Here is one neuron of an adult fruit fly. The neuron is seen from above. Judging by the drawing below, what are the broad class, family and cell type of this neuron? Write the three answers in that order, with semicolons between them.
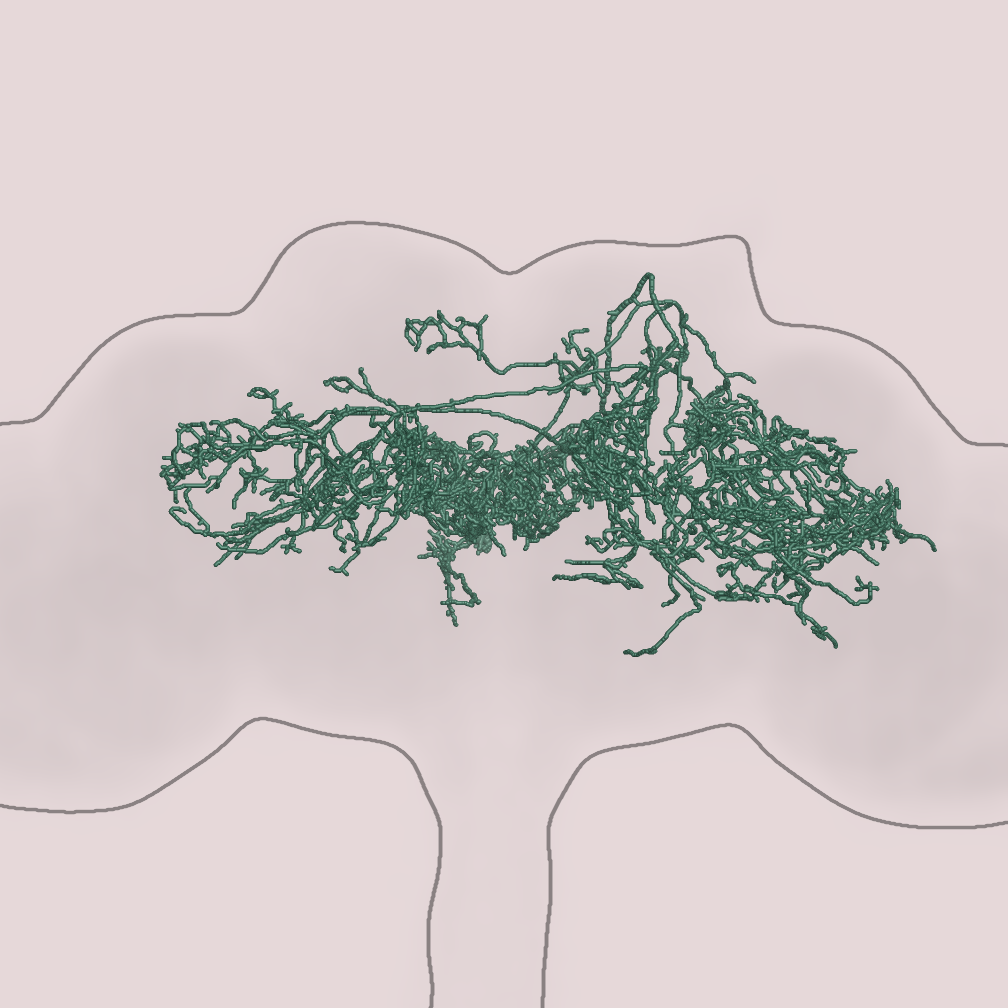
central-brain intrinsic neuron; OA; OA-VPM3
